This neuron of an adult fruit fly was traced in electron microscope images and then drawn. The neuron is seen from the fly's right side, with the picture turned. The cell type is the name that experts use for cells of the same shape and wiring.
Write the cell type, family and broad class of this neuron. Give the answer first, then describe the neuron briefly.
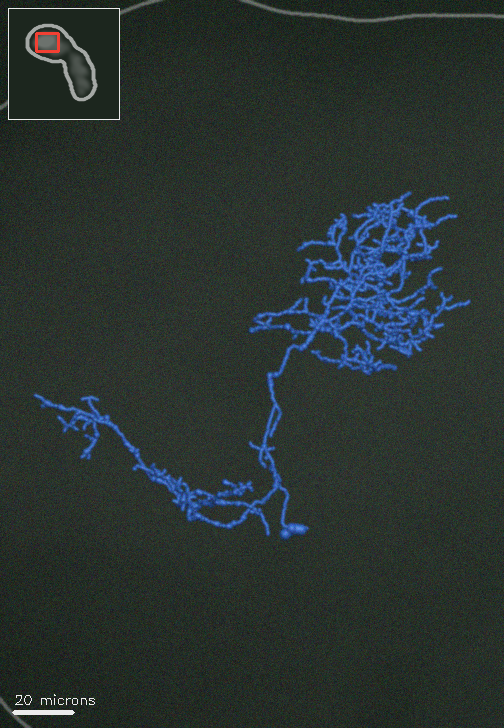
The cell type is LC37. The family is hemilineage VPNp&v1_ventral. Its broad class is visual projection neuron. The cell body is at the bottom of the picture. By the scale bar it is about 150 microns wide in this view. Dozens of branch ends can be seen.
